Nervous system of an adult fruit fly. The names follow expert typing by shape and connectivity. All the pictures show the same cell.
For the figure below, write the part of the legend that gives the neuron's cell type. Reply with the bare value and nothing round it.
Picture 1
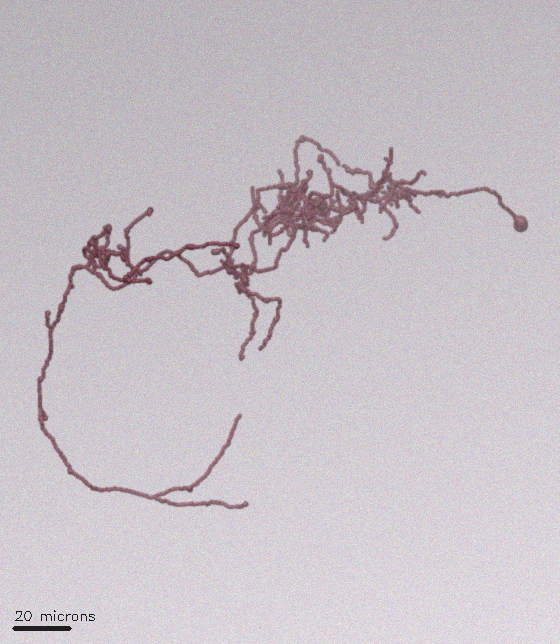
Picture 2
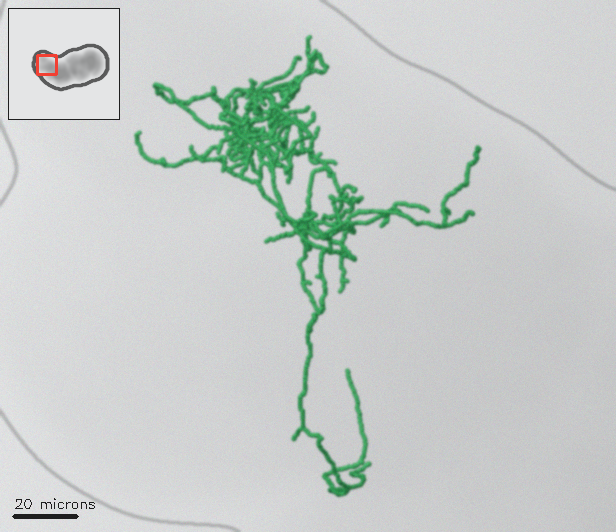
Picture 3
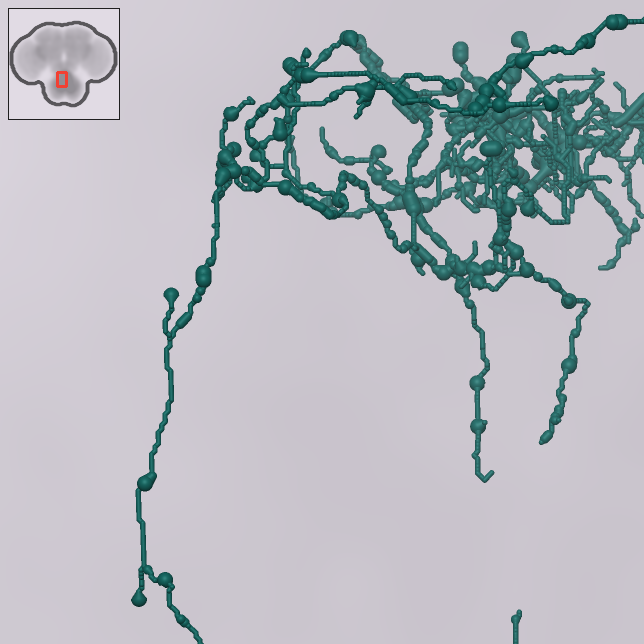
INXXX339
